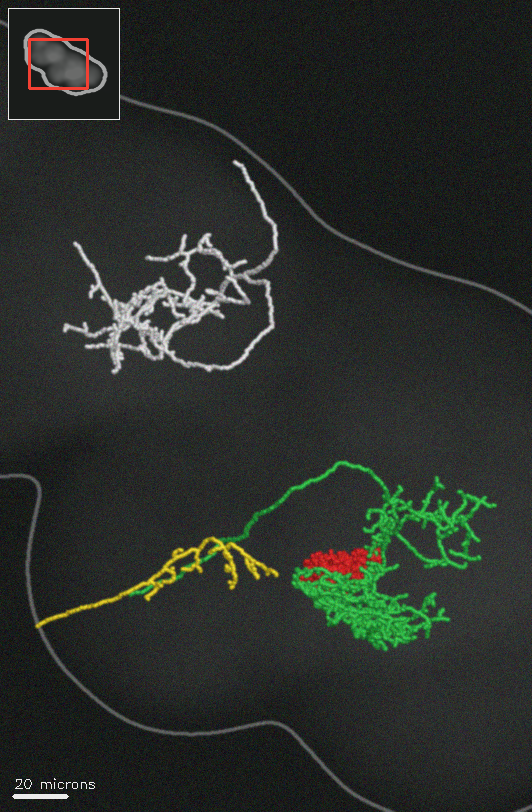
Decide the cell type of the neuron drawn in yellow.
SNta43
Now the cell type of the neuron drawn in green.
SNxx33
